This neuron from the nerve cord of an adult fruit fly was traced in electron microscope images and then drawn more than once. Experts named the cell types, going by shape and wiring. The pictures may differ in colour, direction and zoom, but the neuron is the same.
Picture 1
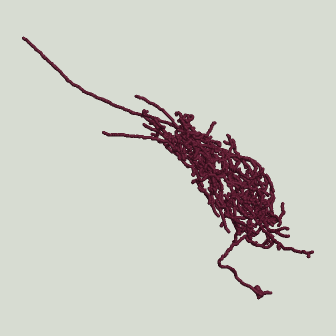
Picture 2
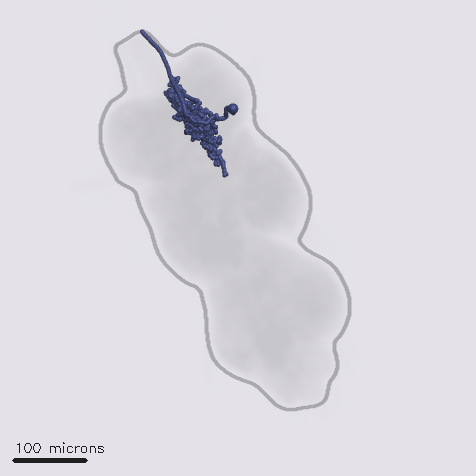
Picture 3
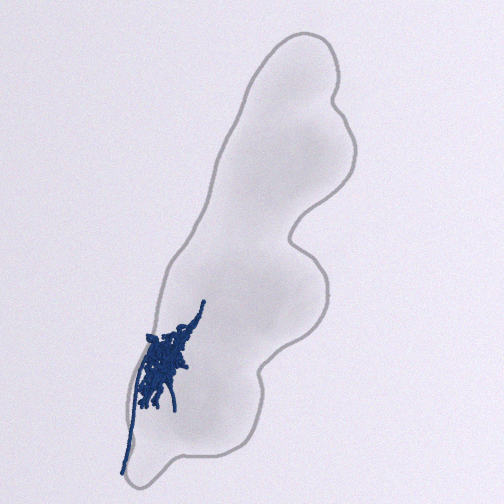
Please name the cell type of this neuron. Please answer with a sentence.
The cell type is AN11B012.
